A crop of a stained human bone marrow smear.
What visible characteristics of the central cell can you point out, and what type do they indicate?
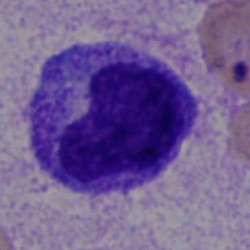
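Start with the nucleus: it is indented on its left side, which gives it a kidney shape. Its chromatin is dark purple and dense. Now the cytoplasm: it is blue-purple, with fine purple granules in it. This is a myelocyte.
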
